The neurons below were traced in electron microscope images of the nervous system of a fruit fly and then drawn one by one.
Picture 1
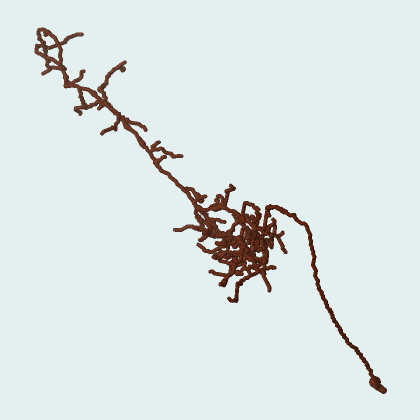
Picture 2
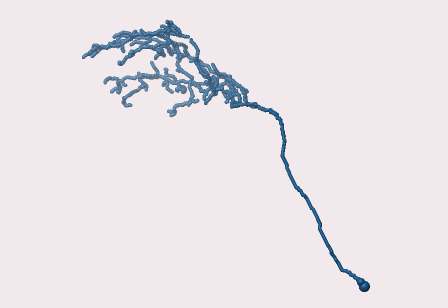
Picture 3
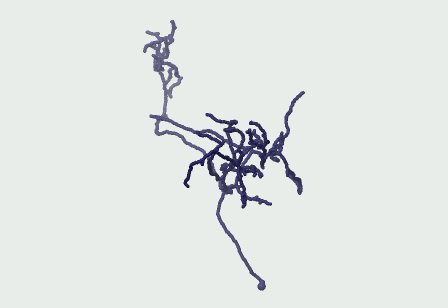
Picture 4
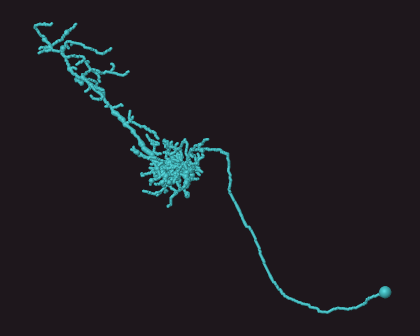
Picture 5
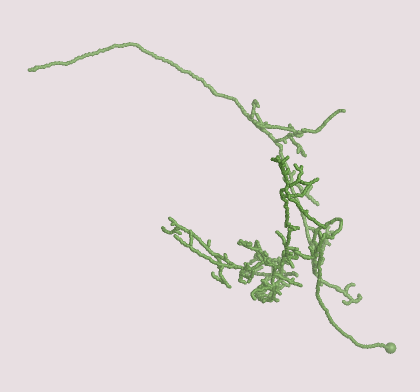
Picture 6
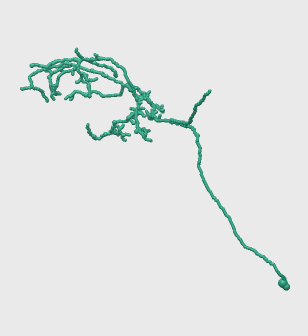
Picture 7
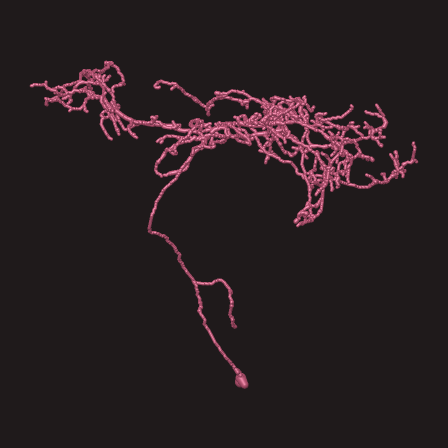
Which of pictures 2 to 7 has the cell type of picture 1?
Picture 4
